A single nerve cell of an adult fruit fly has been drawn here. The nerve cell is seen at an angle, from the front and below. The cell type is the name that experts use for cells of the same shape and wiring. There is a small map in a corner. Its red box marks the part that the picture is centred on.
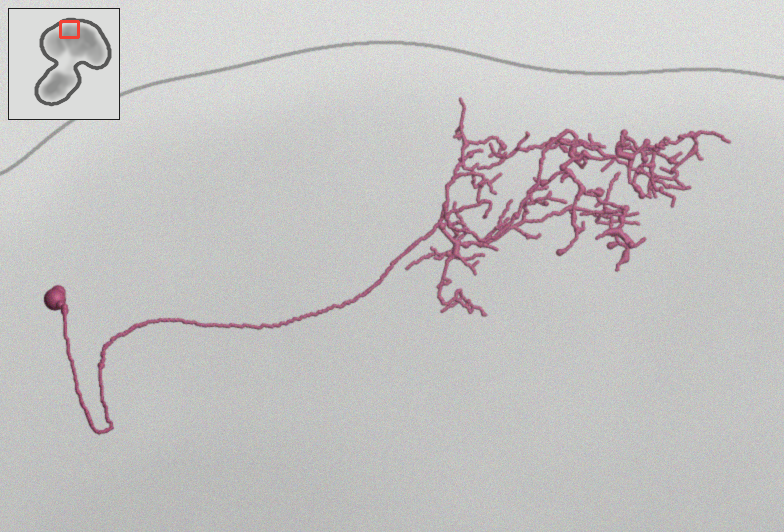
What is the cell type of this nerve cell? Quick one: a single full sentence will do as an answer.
Among cell types, the one for this nerve cell is SIP006.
